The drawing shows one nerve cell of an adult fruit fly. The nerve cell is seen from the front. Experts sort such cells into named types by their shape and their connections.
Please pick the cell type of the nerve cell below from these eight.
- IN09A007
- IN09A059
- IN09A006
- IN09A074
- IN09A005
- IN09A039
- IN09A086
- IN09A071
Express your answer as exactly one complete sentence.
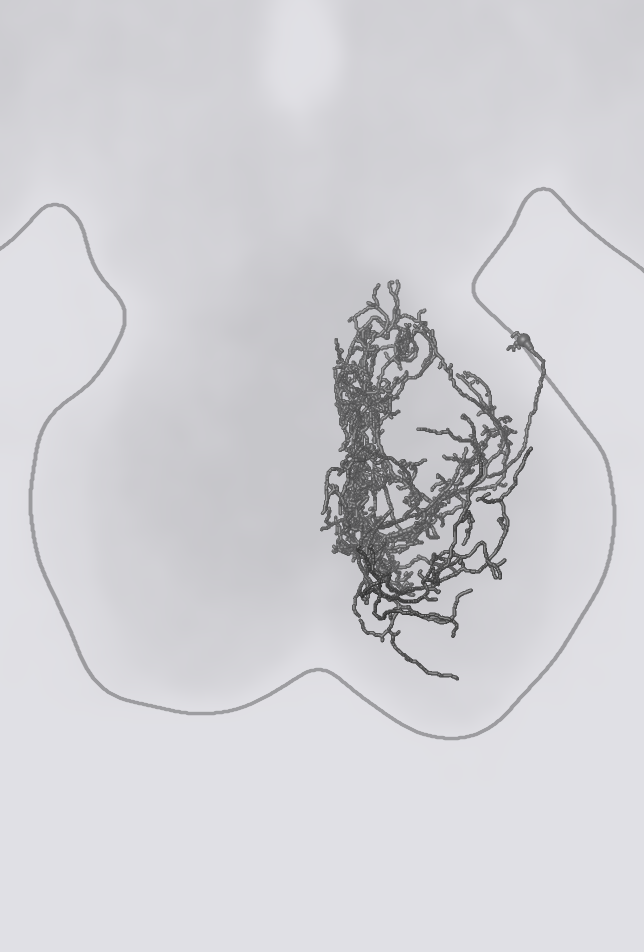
It is to cell type IN09A007 that the nerve cell belongs.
